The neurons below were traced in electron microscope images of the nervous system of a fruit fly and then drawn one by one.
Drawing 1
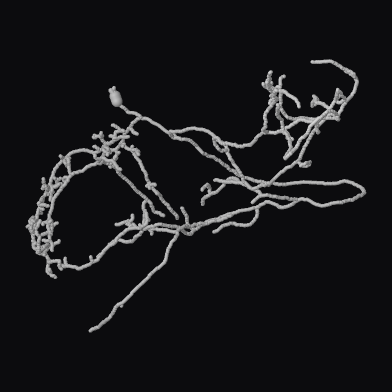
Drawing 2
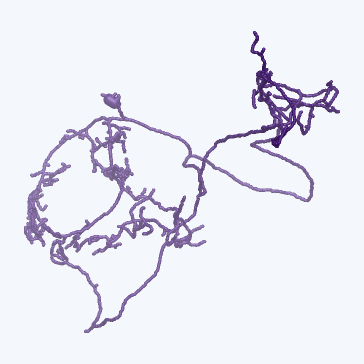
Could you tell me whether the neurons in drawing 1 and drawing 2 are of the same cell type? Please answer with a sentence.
They are of the same cell type.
